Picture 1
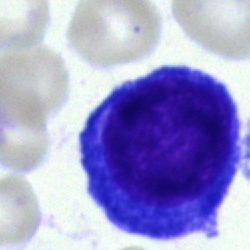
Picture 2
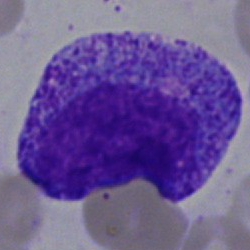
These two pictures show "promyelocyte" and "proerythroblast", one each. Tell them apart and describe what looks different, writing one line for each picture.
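Picture 1 – proerythroblast. No distinct granules are seen in the cytoplasm.
Picture 2 – promyelocyte. Numerous dark purple granules are spread across the whole cell.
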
